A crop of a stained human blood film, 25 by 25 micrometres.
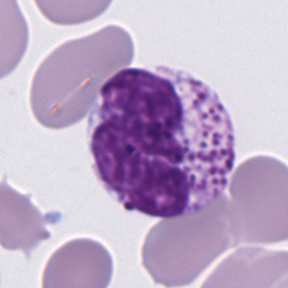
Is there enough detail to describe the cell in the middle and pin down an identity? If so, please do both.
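Roughly round cell outline. Nucleus occupies left part of cell, indented into broad lobes. Cytoplasm pale lilac. Result: basophil.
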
